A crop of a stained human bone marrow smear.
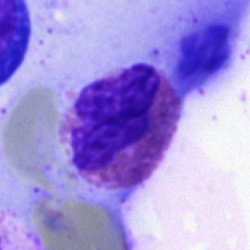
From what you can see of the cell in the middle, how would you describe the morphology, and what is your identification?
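An irregular nucleus, folded and indented along its surface, sits toward the upper left of the cell. That placement leaves a wider rim of cytoplasm at the lower right, pinkish-lilac in colour. The chromatin is dark purple and coarsely clumped. The name is eosinophil.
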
